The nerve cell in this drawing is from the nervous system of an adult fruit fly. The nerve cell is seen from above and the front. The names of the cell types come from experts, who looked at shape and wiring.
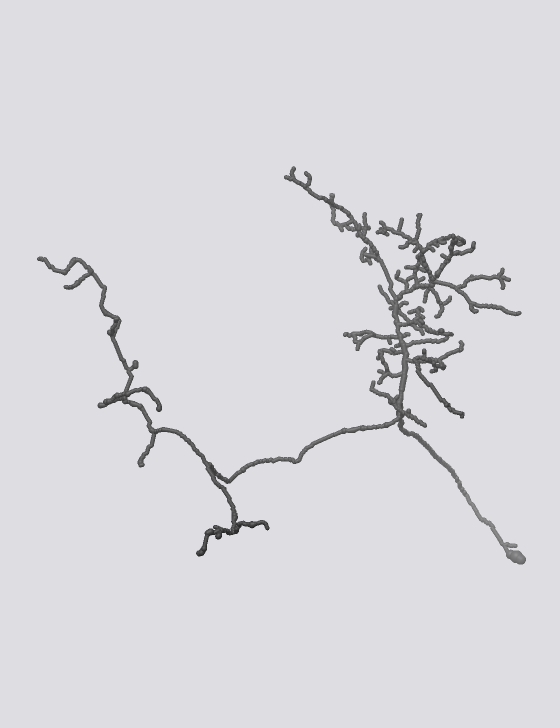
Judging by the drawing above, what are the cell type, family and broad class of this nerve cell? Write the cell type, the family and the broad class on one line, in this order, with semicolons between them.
IN07B081; hemilineage 07B; nerve-cord intrinsic neuron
